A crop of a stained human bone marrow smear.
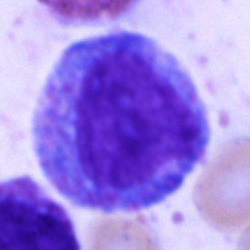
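Promyelocyte, the cell in the middle of this stained bone marrow smear. Look closely at its chromatin: the texture is fine, with no coarse dark clumps. Its cytoplasm takes a blue stain and shows no clear vacuoles. Right beside it, in the lower left corner, lies a darker purple cell.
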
